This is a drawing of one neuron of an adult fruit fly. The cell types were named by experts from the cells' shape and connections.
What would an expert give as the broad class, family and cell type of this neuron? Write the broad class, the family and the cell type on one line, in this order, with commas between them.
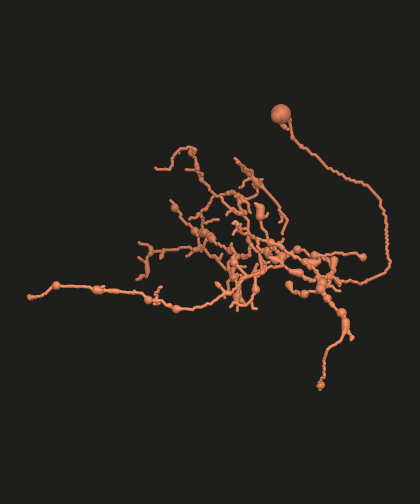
central-brain intrinsic neuron, hemilineage SLPp&v1_posterior, LHPV4b3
